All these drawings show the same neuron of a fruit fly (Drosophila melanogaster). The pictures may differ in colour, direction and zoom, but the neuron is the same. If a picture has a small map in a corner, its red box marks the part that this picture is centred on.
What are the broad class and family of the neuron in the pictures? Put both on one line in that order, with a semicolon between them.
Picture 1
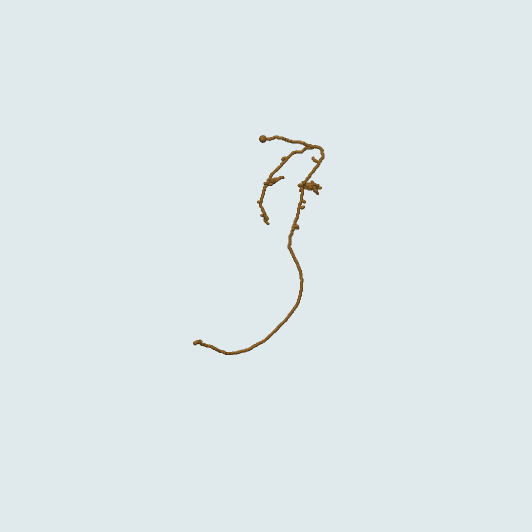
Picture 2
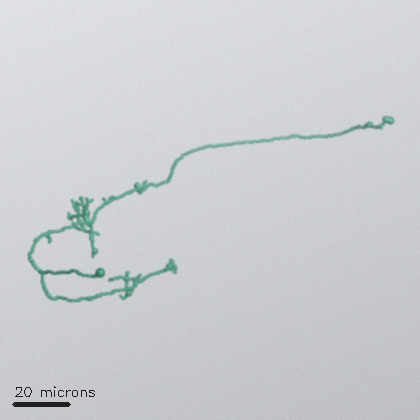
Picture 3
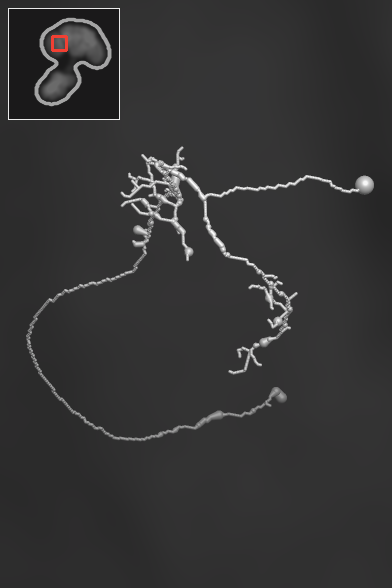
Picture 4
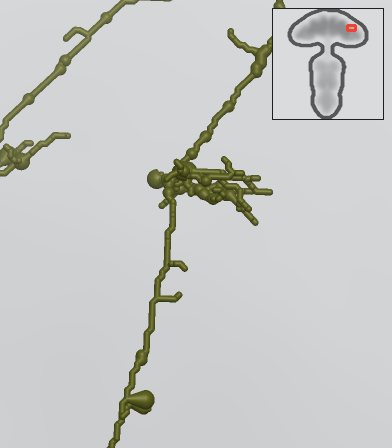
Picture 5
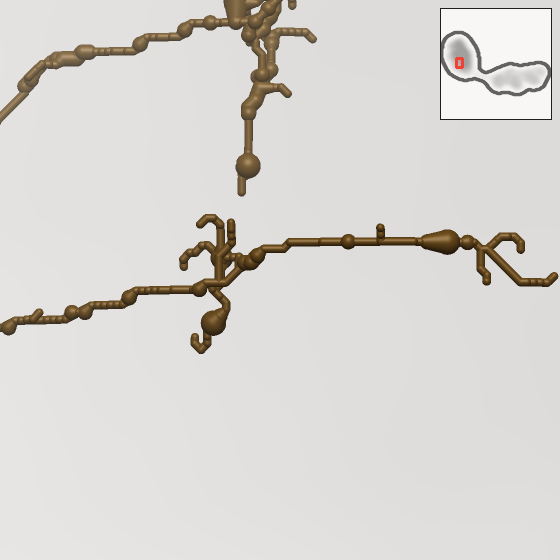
optic-lobe intrinsic neuron; Tm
